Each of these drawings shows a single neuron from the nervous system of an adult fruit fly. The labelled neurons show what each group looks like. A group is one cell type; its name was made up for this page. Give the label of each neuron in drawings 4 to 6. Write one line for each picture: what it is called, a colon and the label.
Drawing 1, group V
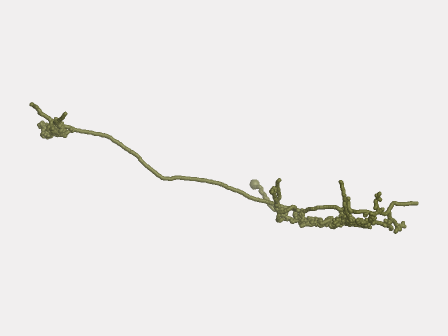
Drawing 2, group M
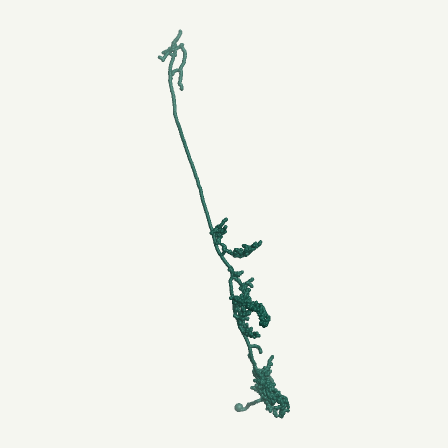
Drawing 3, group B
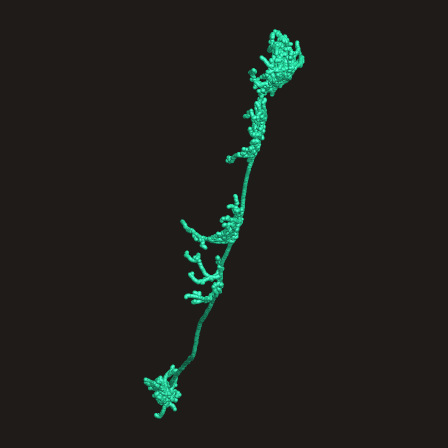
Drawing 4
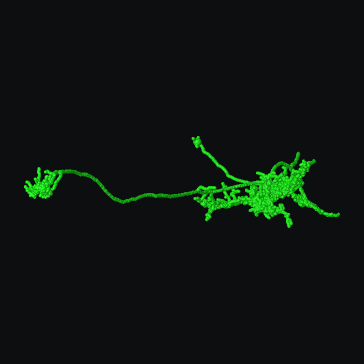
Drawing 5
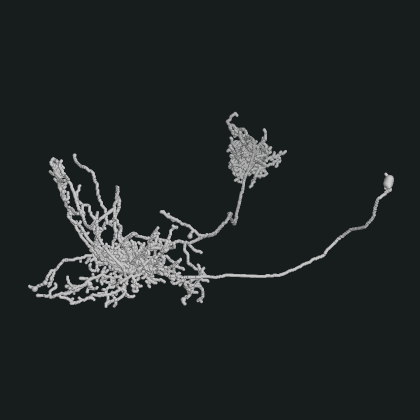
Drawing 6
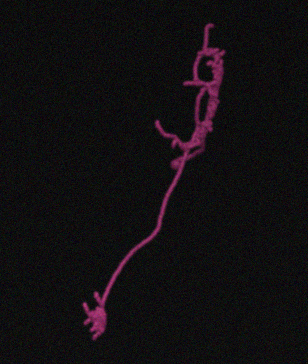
4: group V
5: group V
6: group V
